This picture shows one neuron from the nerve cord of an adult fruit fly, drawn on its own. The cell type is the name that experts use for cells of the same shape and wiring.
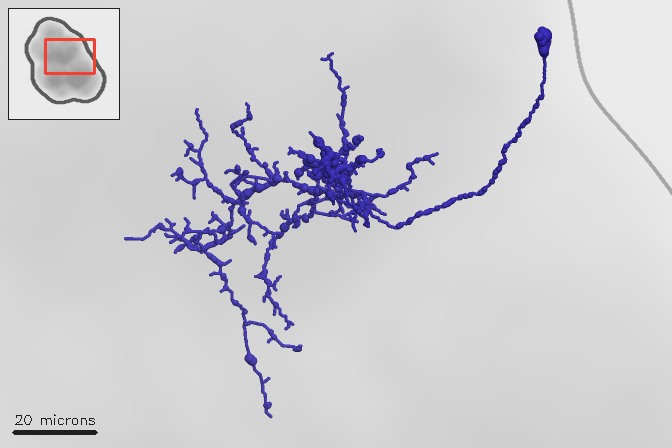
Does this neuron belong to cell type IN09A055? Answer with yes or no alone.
yes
